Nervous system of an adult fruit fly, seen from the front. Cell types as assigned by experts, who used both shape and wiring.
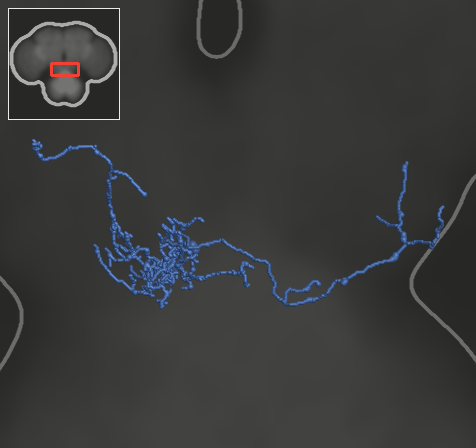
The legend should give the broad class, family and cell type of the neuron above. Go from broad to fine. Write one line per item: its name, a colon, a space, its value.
broad class: central-brain intrinsic neuron
family: hemilineage LB23
cell type: GNG449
